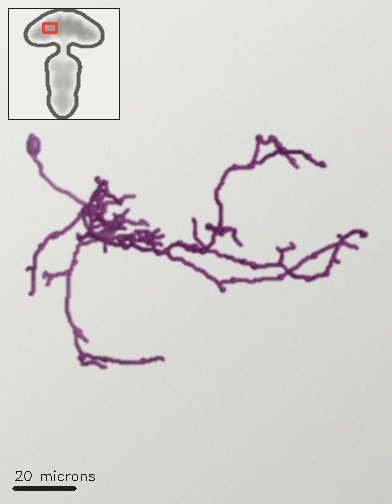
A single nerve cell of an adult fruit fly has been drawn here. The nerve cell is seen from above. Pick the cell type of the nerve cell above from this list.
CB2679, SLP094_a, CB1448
CB1448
